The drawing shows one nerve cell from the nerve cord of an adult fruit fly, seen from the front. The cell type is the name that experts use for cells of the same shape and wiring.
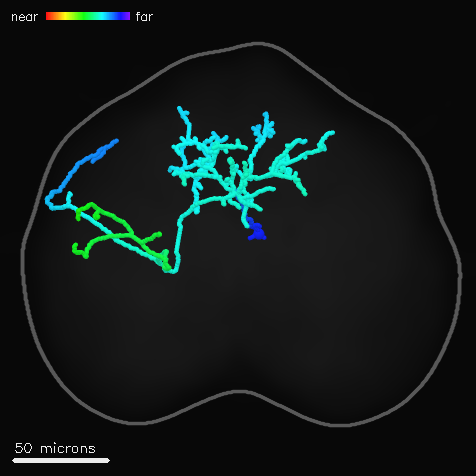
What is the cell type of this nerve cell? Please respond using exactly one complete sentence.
Included in the cell type IN12B054 is this nerve cell.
